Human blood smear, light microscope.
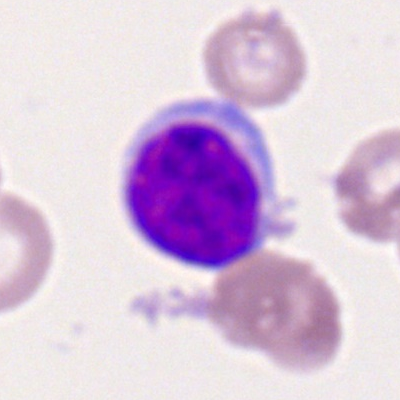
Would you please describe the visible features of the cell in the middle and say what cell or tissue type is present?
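Look first at the outline: it is roughly round. The chromatin stains a deep purple and looks dense, gathered into coarse clumps. Search the cytoplasm and you will find no granules at all. Along the right edge, small ragged projections stick out from the cytoplasm. This cell is a lymphocyte.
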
